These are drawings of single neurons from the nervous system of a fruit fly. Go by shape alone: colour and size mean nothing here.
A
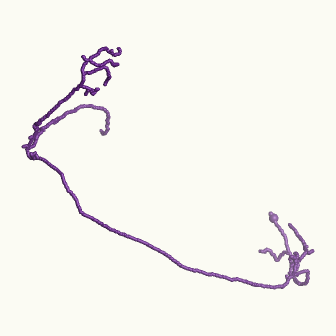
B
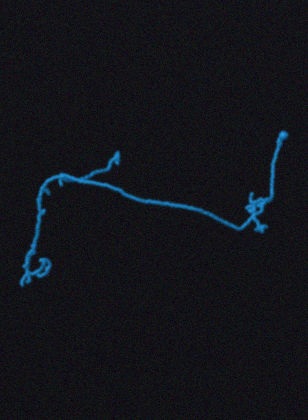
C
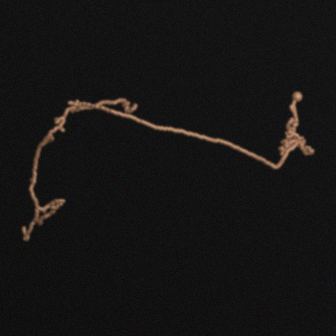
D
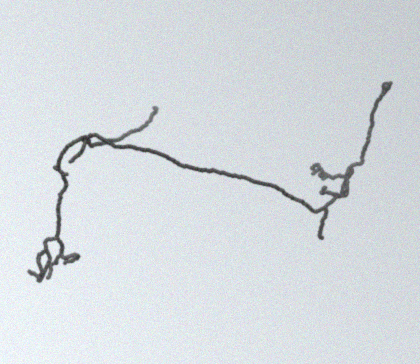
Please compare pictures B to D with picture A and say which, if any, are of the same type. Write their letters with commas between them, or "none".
B, D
